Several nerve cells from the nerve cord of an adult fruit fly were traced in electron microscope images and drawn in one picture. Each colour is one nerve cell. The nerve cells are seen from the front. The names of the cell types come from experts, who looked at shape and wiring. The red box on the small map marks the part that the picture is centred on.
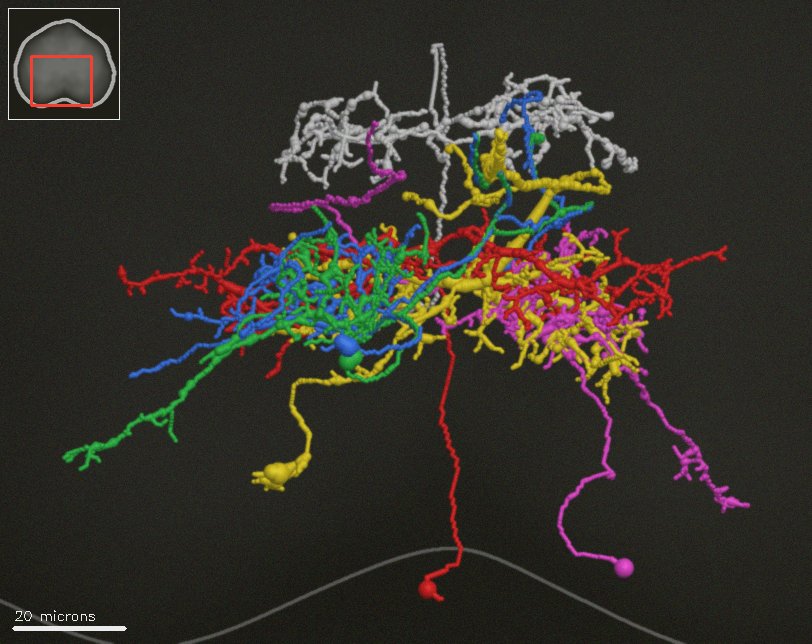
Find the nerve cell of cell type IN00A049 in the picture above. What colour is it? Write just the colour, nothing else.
white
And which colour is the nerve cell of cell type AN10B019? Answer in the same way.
yellow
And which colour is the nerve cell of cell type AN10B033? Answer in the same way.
magenta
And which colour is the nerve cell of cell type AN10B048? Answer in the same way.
green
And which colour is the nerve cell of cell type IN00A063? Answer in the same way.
red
